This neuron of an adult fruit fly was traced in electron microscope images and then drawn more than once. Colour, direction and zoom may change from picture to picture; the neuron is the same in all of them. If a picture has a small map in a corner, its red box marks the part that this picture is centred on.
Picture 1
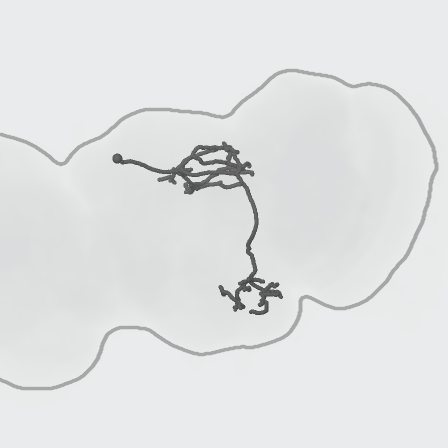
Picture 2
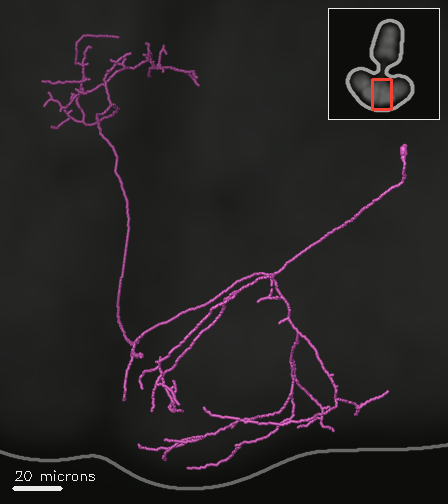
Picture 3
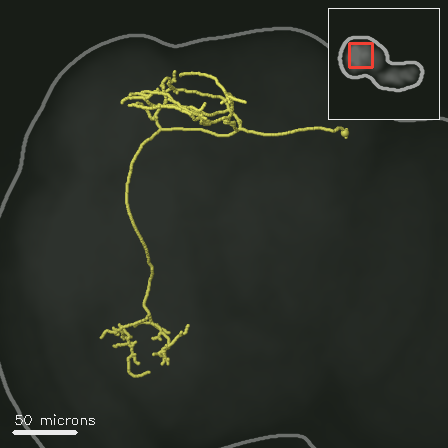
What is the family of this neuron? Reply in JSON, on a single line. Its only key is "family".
{"family": "hemilineage SMPpv2_dorsal"}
